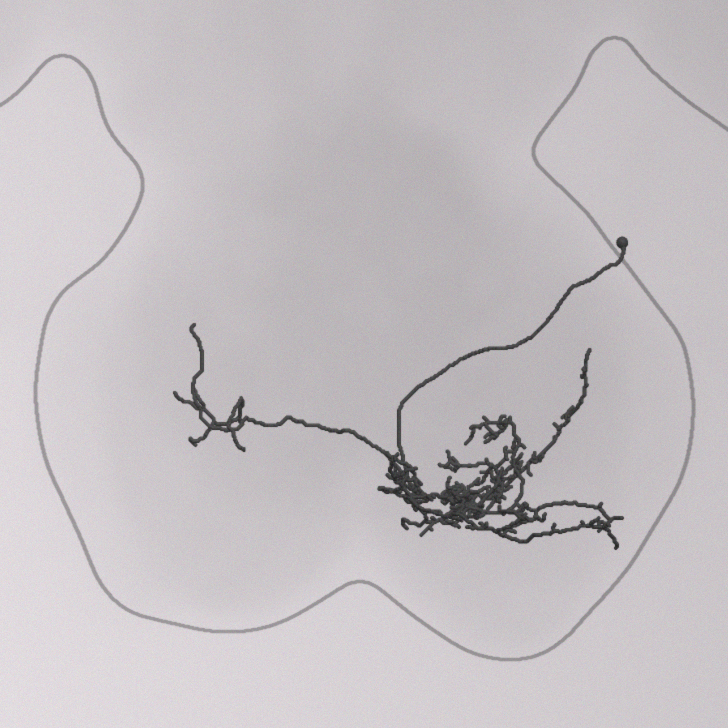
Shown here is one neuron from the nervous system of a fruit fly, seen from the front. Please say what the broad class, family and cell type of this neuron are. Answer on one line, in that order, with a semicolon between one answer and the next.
nerve-cord intrinsic neuron; hemilineage 23B; IN23B062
